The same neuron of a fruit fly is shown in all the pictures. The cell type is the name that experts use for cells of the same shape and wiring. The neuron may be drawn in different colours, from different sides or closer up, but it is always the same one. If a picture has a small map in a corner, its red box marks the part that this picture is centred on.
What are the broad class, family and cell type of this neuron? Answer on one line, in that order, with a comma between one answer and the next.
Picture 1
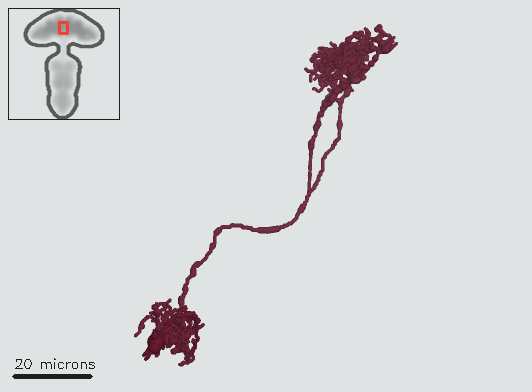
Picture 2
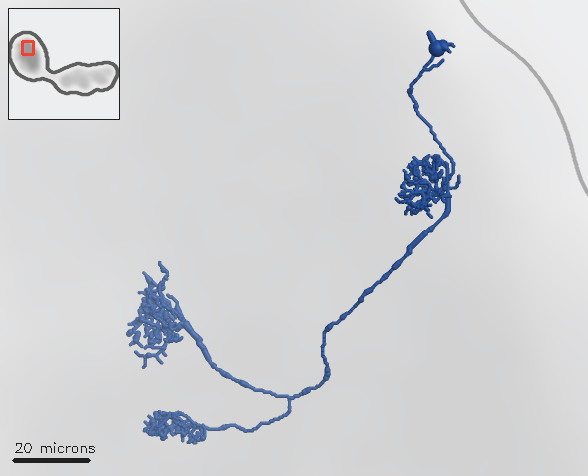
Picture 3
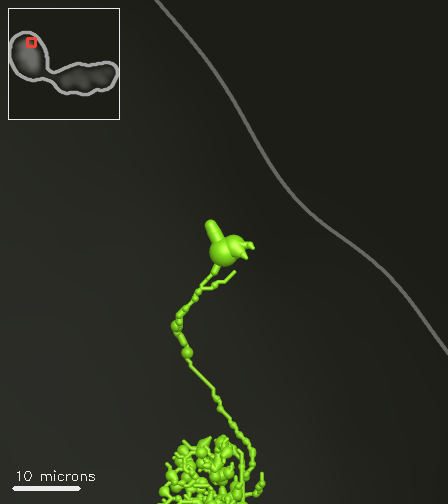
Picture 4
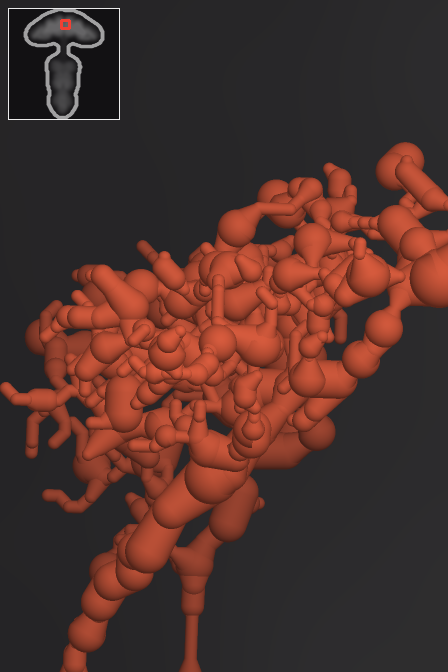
central-brain intrinsic neuron, class CX, PEN_a(PEN1)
